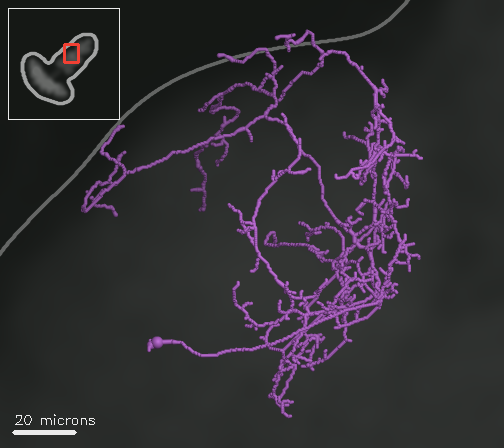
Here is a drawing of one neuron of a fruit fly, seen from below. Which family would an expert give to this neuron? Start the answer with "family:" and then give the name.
family: hemilineage 04B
